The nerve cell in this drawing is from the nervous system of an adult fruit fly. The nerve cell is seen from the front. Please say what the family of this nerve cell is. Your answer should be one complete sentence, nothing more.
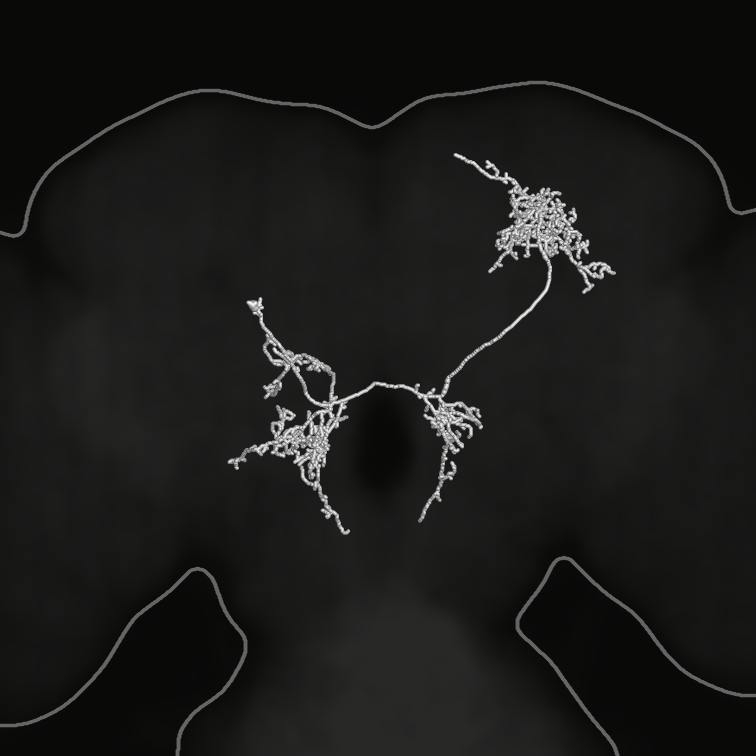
This nerve cell is a member of family hemilineage CREa1_ventral.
